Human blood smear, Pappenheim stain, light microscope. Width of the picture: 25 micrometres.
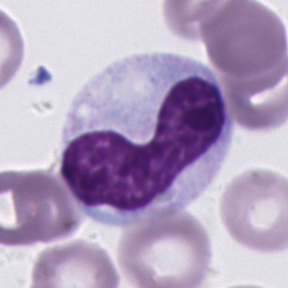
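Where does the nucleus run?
The elongated nucleus runs diagonally from lower left to upper right, reaching the cell edge at the lower left.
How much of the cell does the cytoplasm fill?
It is abundant, filling about half the cell, with fine, faint lilac dust-like granules.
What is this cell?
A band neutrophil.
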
